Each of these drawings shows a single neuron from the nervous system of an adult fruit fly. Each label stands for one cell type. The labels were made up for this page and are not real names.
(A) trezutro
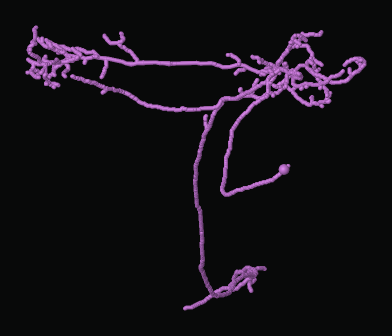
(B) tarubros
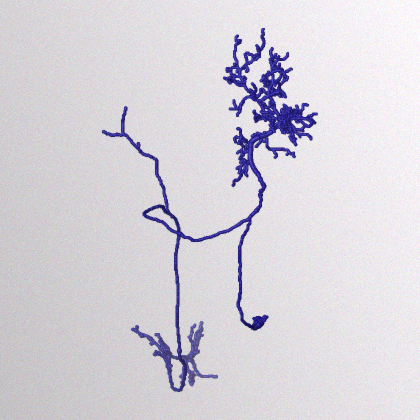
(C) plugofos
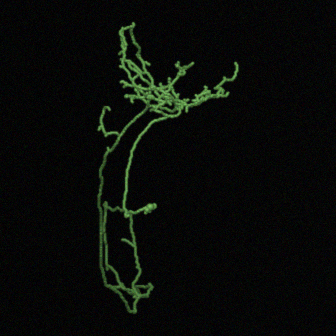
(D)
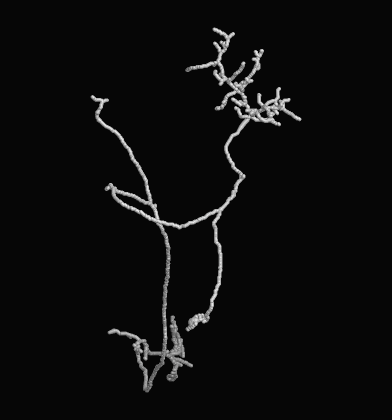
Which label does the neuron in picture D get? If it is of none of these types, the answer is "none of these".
tarubros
